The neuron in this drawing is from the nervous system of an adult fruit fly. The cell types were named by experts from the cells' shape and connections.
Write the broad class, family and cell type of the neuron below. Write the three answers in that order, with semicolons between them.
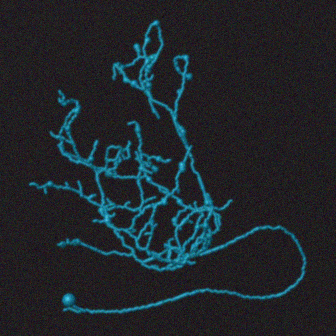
central-brain intrinsic neuron; hemilineage LHl4_dorsal; CB3733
